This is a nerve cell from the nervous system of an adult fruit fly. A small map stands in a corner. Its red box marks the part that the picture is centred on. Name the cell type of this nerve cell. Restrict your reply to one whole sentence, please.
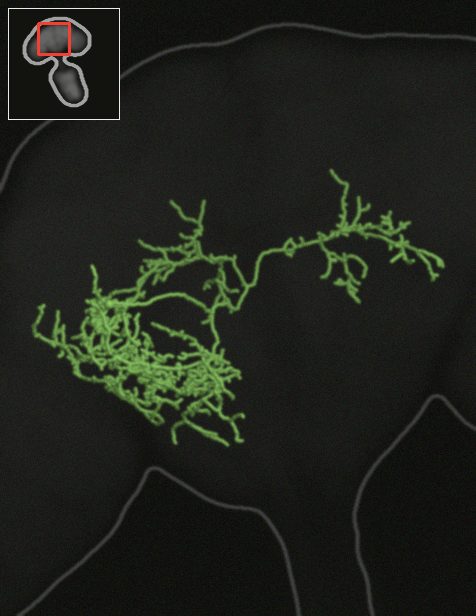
Of the cell type SAD072 is this nerve cell.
